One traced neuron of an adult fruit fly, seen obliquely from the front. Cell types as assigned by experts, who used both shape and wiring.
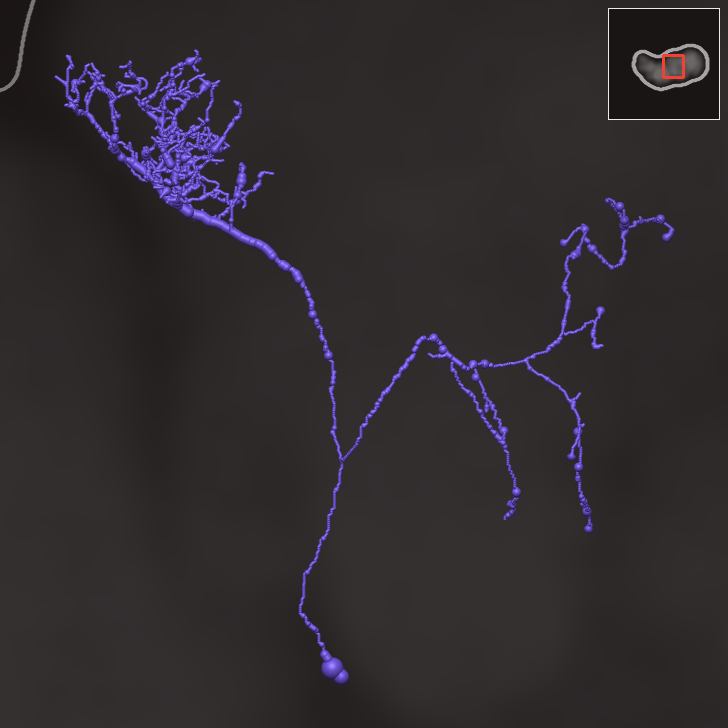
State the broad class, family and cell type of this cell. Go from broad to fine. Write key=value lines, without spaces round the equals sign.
broad_class=central-brain intrinsic neuron
family=hemilineage VLPl&p2_lateral
cell_type=LHAV1a1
